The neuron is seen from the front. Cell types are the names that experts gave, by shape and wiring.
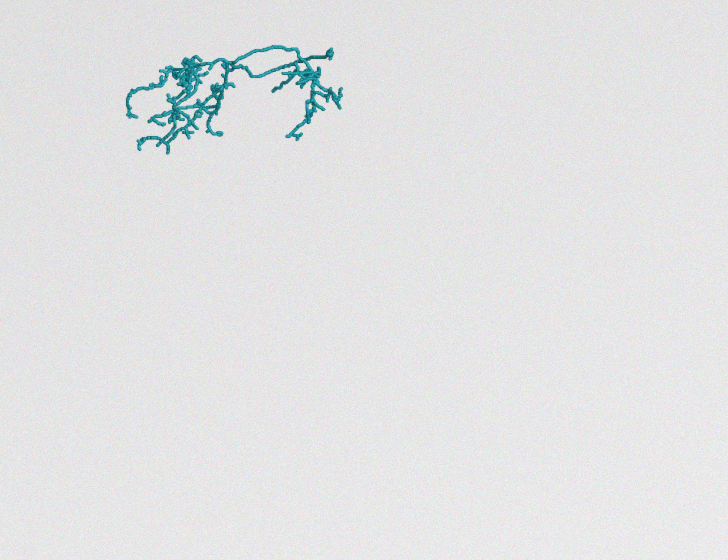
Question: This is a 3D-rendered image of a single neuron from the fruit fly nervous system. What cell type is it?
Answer: CB1050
